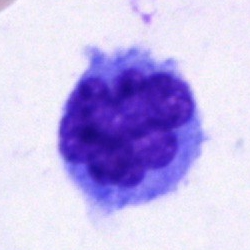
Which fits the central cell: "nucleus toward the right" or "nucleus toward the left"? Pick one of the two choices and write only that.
Nucleus toward the left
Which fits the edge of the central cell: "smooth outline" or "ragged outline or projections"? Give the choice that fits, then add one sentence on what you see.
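Ragged outline or projections. Short blunt projections stick out from the upper edge of the cell.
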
